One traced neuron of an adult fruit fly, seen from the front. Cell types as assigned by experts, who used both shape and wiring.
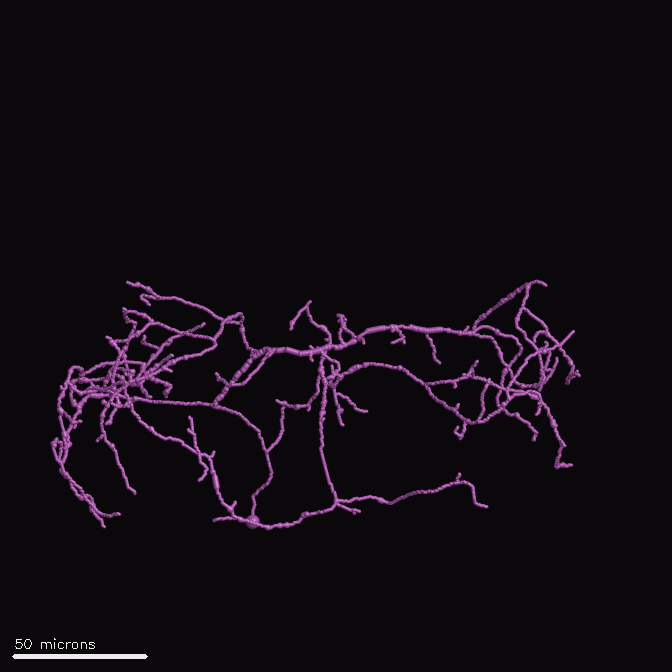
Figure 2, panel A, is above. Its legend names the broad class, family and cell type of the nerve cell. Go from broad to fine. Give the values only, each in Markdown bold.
**nerve-cord intrinsic neuron**, **hemilineage 04B**, **IN04B016**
